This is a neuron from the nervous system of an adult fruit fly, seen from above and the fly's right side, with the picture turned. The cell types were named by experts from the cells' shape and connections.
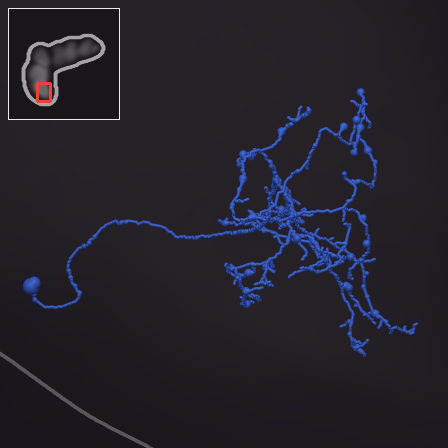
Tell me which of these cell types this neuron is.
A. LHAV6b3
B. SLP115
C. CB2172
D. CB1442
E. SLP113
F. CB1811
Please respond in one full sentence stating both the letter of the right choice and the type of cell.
The neuron is a member of cell type CB1442, given in option D.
